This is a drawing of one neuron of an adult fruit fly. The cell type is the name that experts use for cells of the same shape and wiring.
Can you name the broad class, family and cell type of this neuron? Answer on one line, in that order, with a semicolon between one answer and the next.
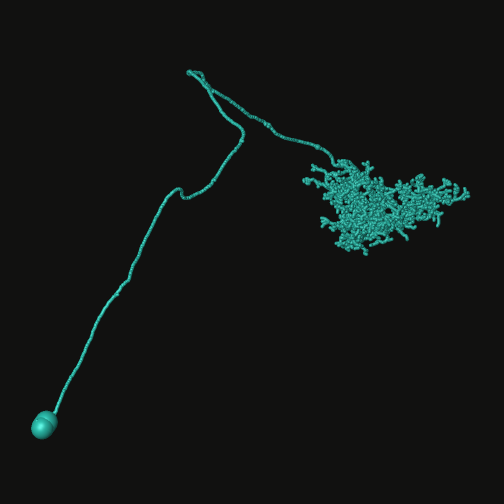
optic-lobe intrinsic neuron; LPi; LPi34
